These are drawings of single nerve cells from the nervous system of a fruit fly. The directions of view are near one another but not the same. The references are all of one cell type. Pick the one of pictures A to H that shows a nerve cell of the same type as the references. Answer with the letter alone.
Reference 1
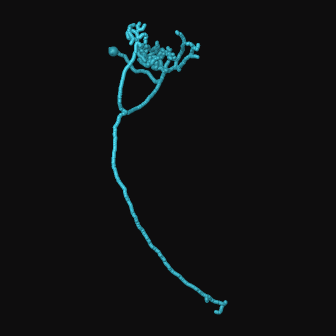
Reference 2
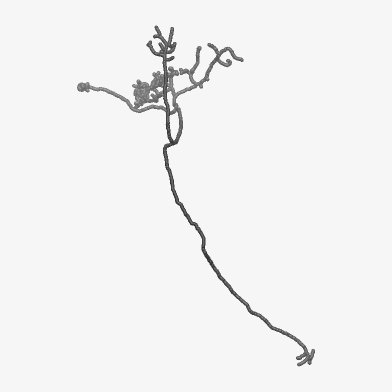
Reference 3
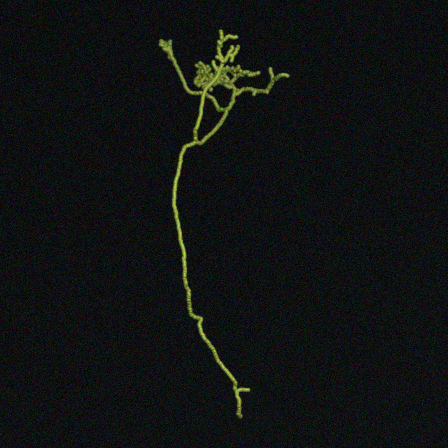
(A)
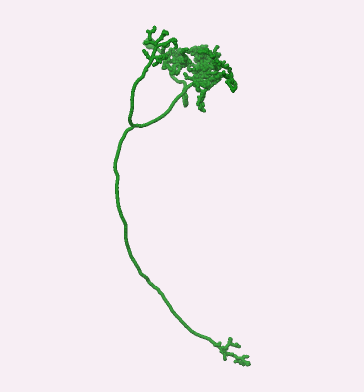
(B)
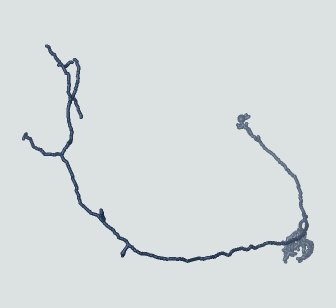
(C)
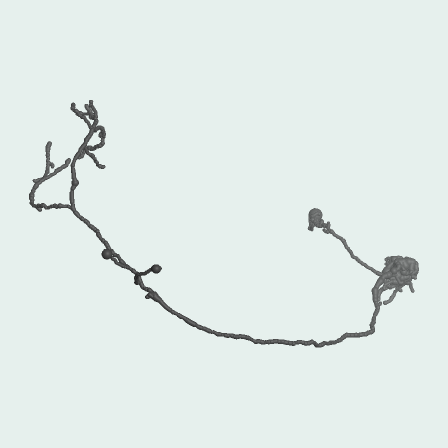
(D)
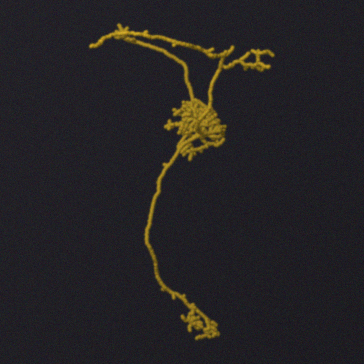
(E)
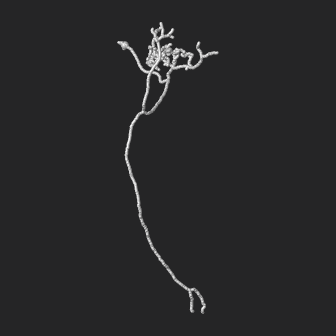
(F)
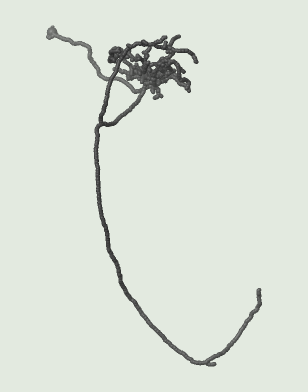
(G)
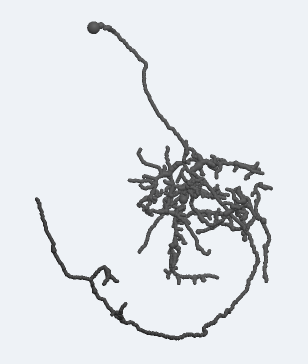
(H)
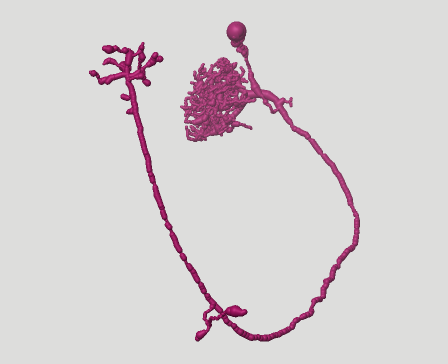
E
